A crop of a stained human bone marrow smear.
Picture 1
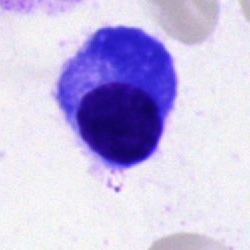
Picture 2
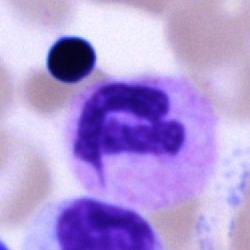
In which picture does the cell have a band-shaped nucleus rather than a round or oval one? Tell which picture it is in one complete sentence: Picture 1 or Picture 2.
A curved band nucleus without separate lobes belongs to the cell in Picture 2.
